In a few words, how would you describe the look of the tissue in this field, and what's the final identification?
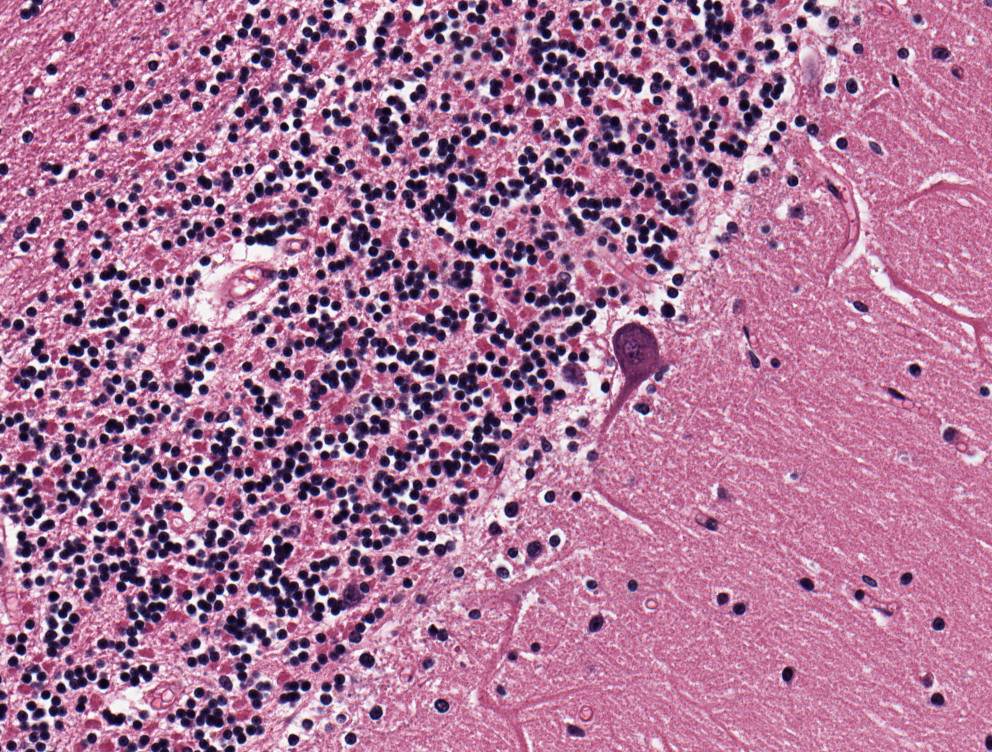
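A diagonal border, running from upper right toward lower centre, divides a dense cellular layer from a pale fibrillar one. The dense layer consists of closely packed granule cells with small, round, dark nuclei and almost no visible cytoplasm. Small cell-free pink islands lie scattered among them throughout. The pale fibrillar layer holds only scattered, widely spaced small dark nuclei. The tissue is cerebellum.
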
